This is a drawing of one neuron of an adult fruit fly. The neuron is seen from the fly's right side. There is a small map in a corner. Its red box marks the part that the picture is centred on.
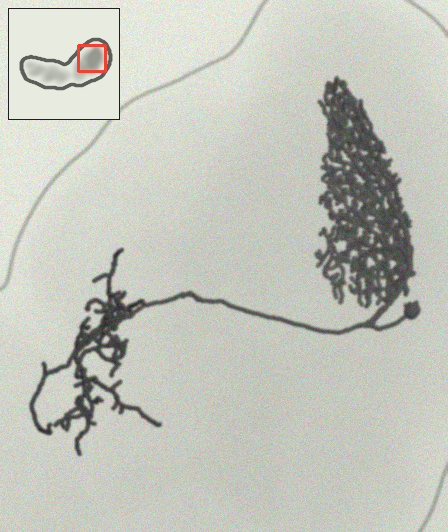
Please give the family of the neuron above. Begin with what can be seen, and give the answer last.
The cell body is on the right of the picture. Dozens of branch ends can be seen. Its broad class is visual projection neuron. The family is MeVP.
